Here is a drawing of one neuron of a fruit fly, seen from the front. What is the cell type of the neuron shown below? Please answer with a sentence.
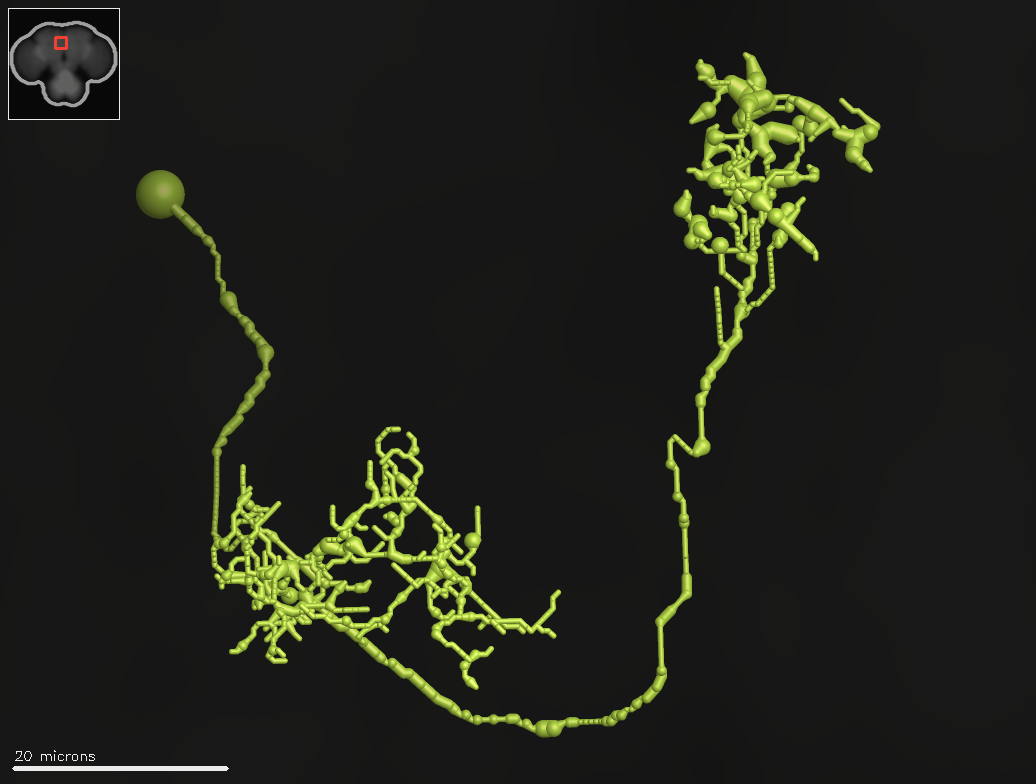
The cell type is hDeltaK.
